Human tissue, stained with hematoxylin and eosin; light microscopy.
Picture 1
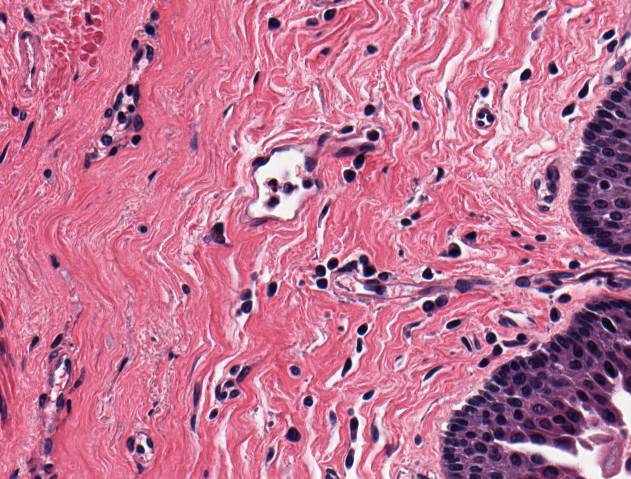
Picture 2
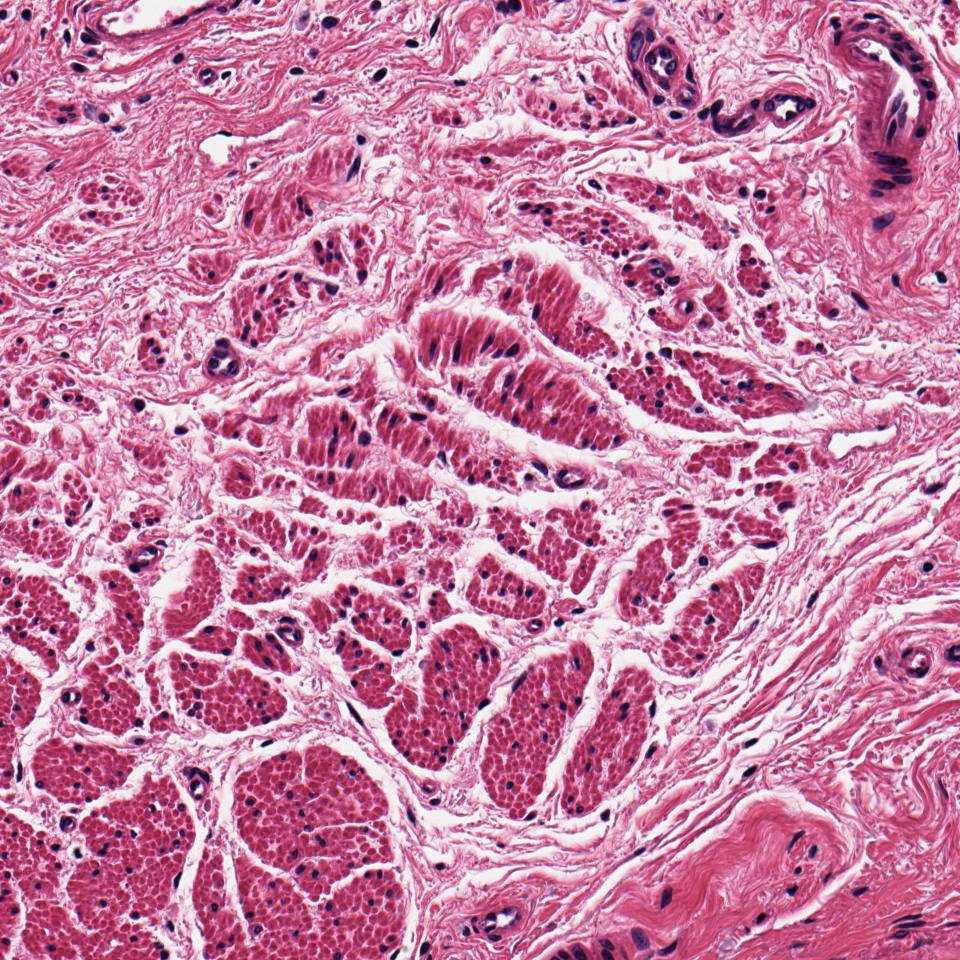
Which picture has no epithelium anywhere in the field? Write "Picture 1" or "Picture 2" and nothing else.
Picture 2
